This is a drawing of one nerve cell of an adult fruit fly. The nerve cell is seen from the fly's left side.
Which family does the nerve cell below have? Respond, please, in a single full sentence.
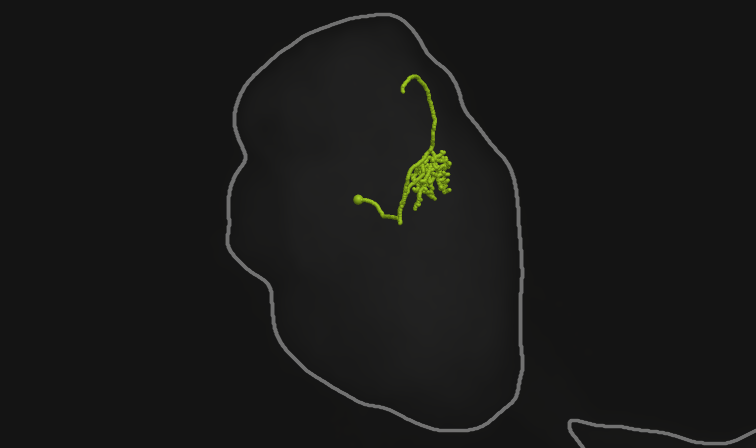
The family to which the nerve cell belongs is LC.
